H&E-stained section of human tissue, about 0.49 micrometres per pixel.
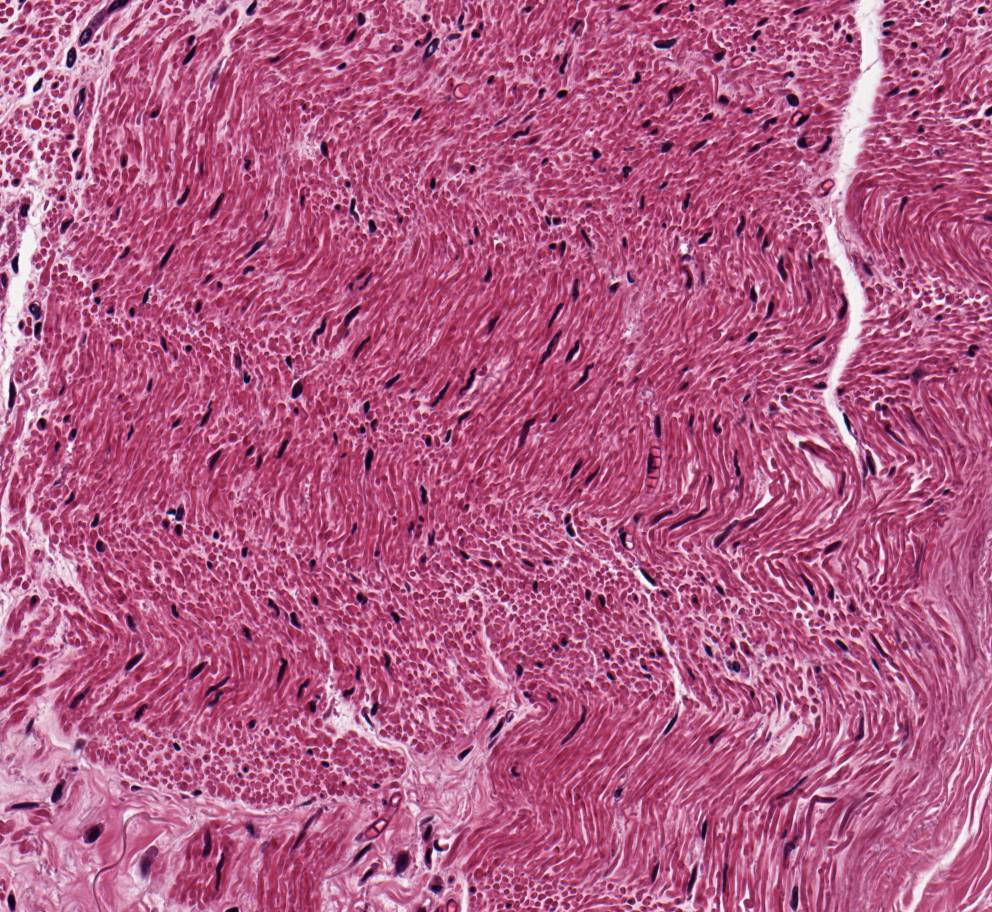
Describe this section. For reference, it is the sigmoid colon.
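Interlacing smooth muscle bundles fill the field, cut in varied planes: some lengthwise, some across. Right half: lengthwise-cut fibres follow a wavy zig-zag course. Cross-cut bundles (central band, lower left): small round pink profiles, most without a nucleus. Nuclei dark, elongated, cigar-shaped, lying singly along lengthwise-cut fibres.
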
